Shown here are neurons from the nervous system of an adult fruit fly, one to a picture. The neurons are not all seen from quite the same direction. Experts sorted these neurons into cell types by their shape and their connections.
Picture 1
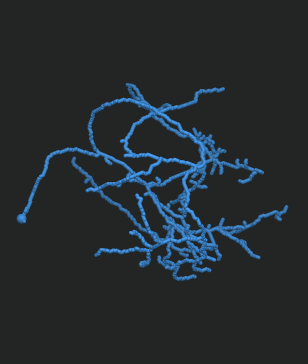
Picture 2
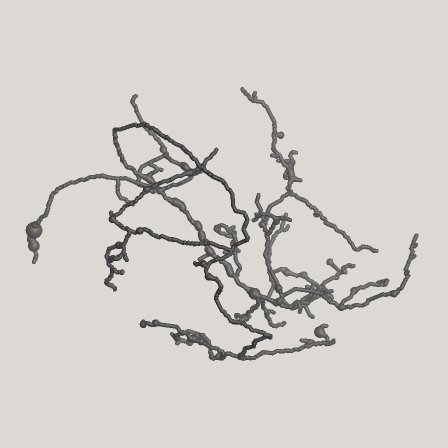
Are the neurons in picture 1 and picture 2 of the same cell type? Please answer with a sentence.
They are of the same cell type.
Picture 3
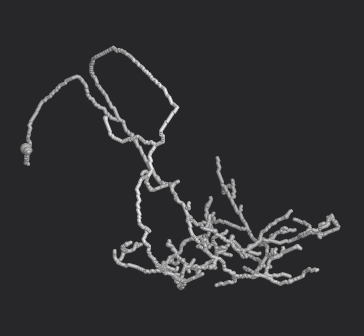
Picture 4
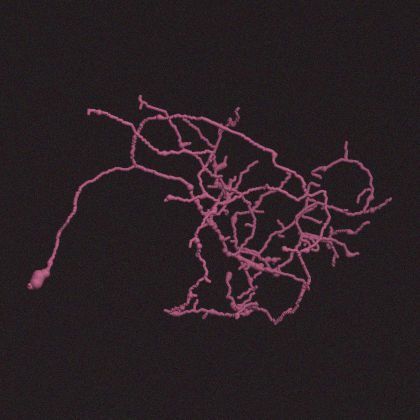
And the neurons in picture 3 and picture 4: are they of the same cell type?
They are of different cell types.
